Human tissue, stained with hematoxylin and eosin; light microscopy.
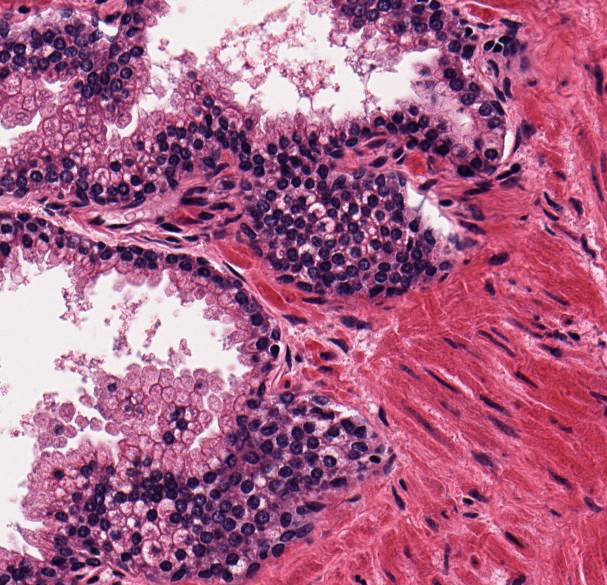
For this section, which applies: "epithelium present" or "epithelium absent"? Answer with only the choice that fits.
Epithelium present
